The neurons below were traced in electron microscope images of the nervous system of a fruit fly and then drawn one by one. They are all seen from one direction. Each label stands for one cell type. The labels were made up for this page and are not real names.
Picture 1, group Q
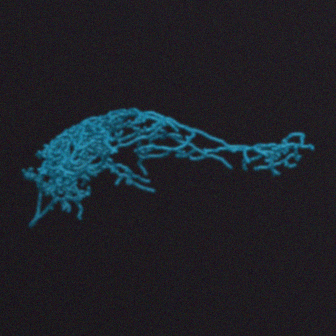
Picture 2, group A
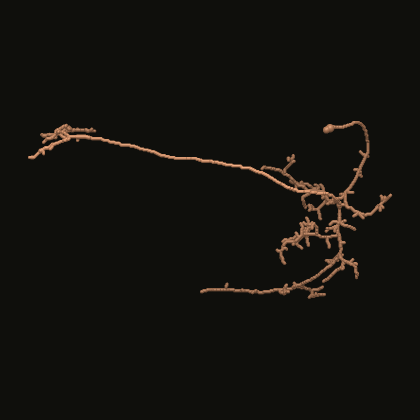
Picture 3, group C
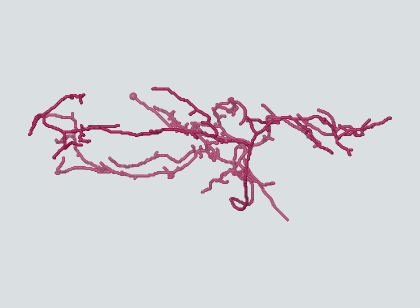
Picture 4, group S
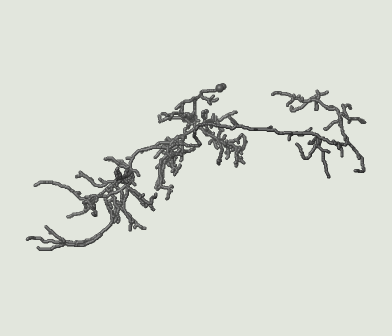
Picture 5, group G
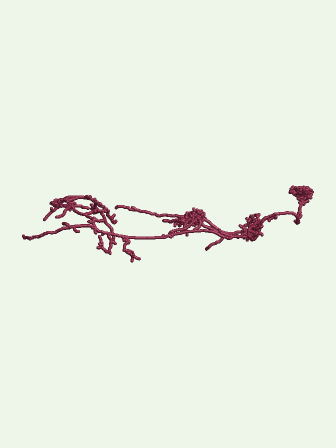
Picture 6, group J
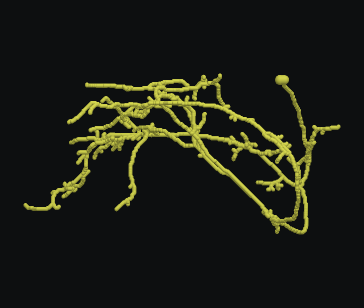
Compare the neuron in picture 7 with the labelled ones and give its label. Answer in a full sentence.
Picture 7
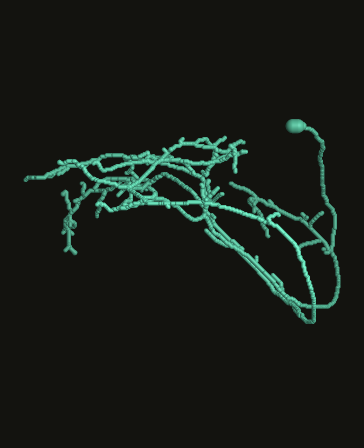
It belongs to group J.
